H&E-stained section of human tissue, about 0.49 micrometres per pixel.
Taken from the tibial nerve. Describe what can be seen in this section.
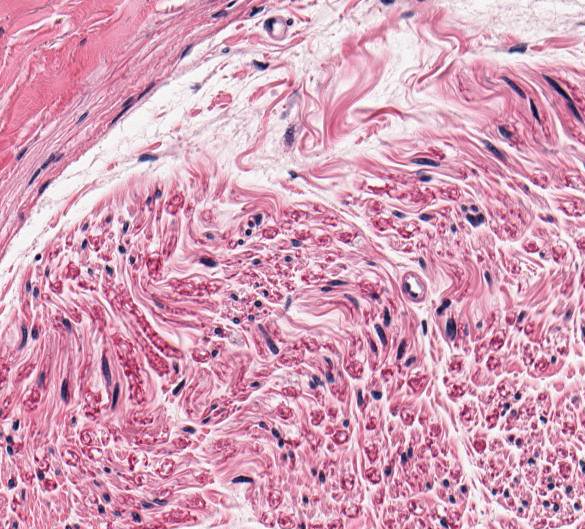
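Pink fibre bundles run in several directions across the lower two-thirds of the field. In the lower right most are cut across, appearing as small rounded pink profiles. Lengthwise fibres at left and centre are wavy. Nuclei are small, dark blue, and elongated along lengthwise fibres.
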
